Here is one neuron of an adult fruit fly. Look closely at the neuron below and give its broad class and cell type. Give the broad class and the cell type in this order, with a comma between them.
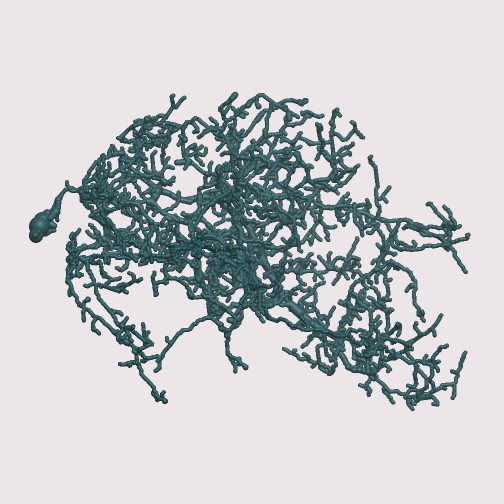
central-brain intrinsic neuron, AVLP289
